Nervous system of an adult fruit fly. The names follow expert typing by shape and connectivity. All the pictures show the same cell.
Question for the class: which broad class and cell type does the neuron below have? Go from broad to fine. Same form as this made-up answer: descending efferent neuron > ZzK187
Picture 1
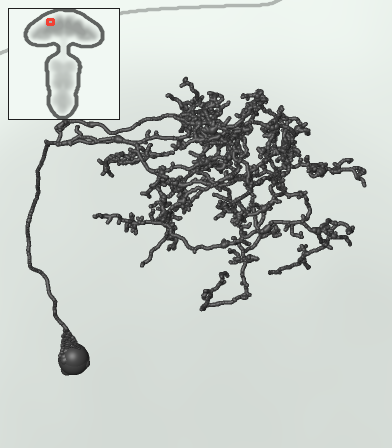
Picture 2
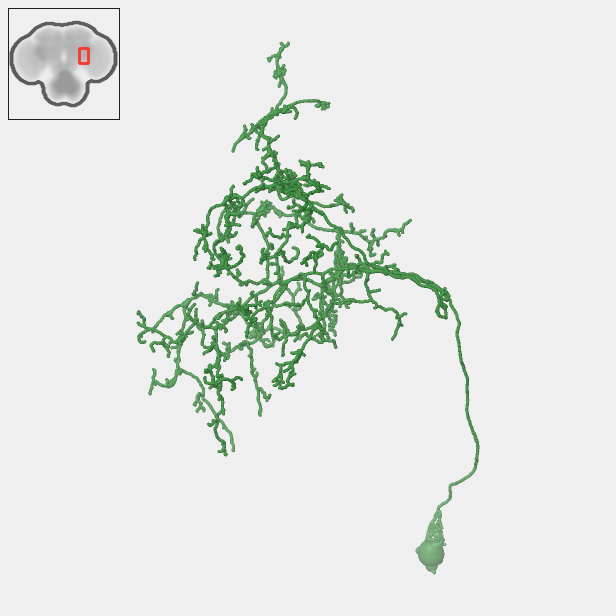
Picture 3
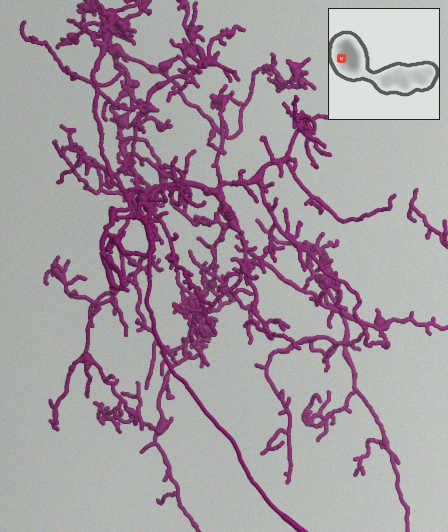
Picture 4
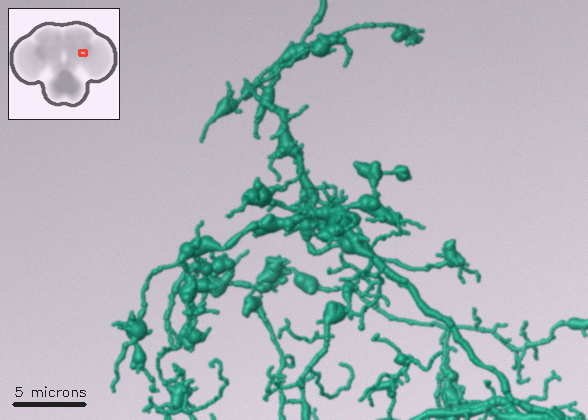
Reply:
central-brain intrinsic neuron > CB3233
